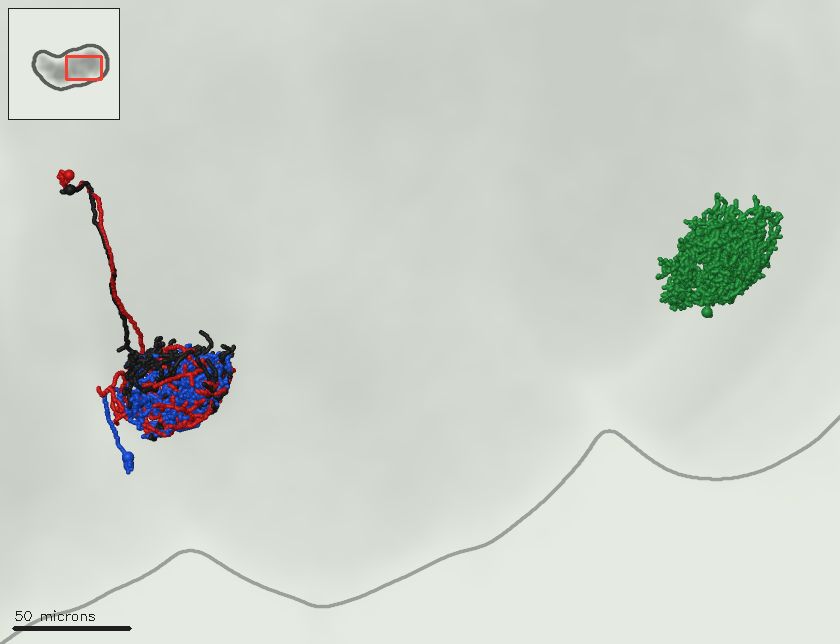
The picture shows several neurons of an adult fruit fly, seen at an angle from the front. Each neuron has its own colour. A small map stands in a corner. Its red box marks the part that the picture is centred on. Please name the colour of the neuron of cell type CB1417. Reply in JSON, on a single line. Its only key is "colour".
{"colour": "red"}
